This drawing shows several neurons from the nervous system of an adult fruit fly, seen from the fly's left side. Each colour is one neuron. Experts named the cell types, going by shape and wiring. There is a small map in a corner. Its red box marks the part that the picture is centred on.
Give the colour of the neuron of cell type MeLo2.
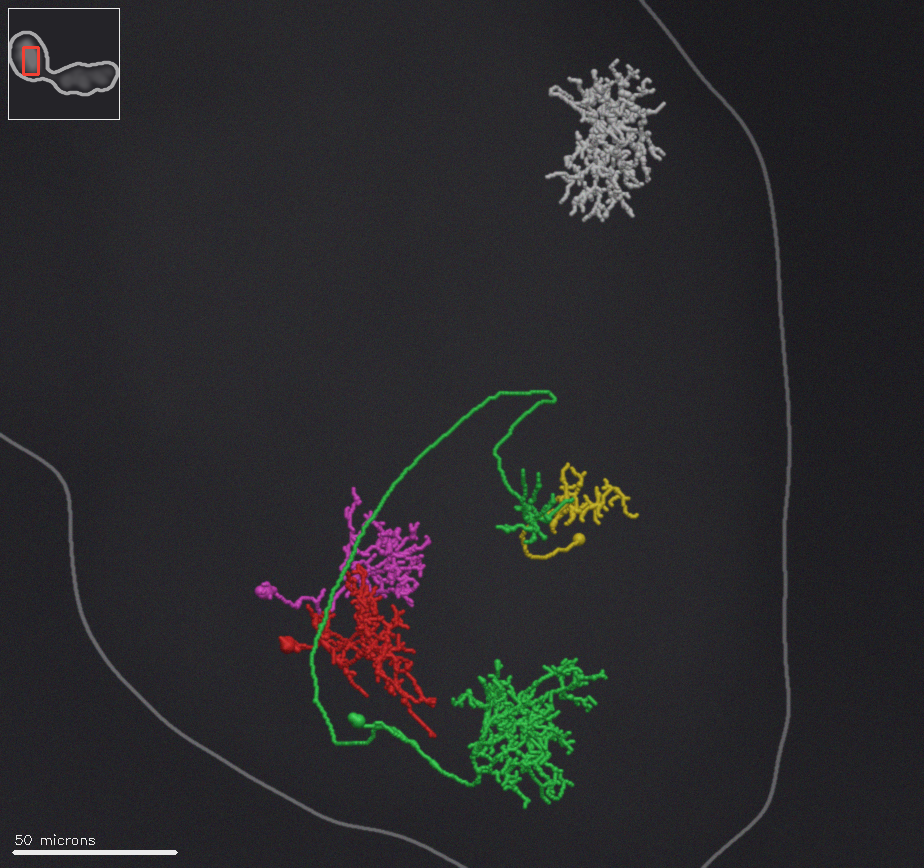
green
